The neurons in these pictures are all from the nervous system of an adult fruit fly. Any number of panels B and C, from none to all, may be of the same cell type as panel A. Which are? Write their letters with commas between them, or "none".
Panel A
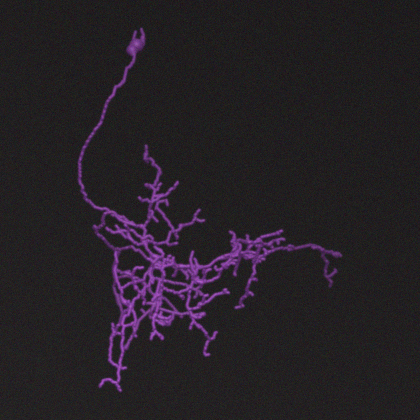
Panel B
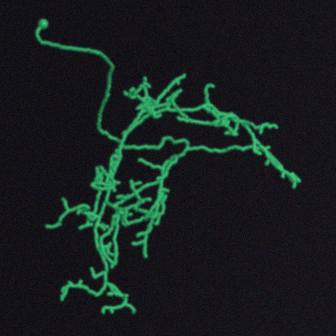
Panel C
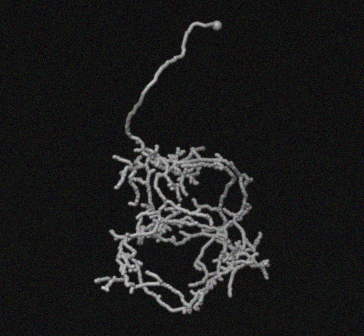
none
